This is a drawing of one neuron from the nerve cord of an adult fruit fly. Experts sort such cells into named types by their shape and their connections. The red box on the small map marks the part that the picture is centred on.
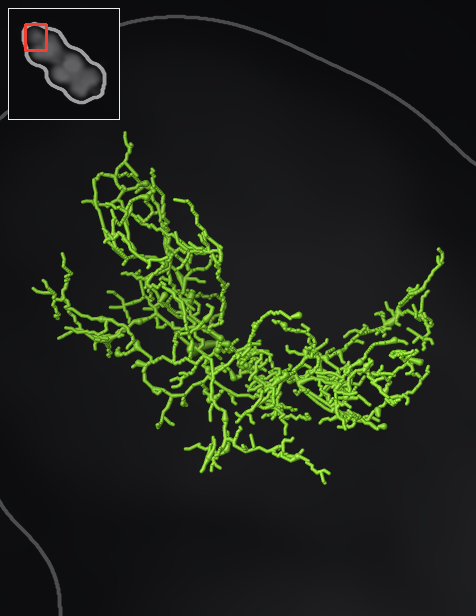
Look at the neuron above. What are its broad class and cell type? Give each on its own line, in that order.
nerve-cord intrinsic neuron
INXXX381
